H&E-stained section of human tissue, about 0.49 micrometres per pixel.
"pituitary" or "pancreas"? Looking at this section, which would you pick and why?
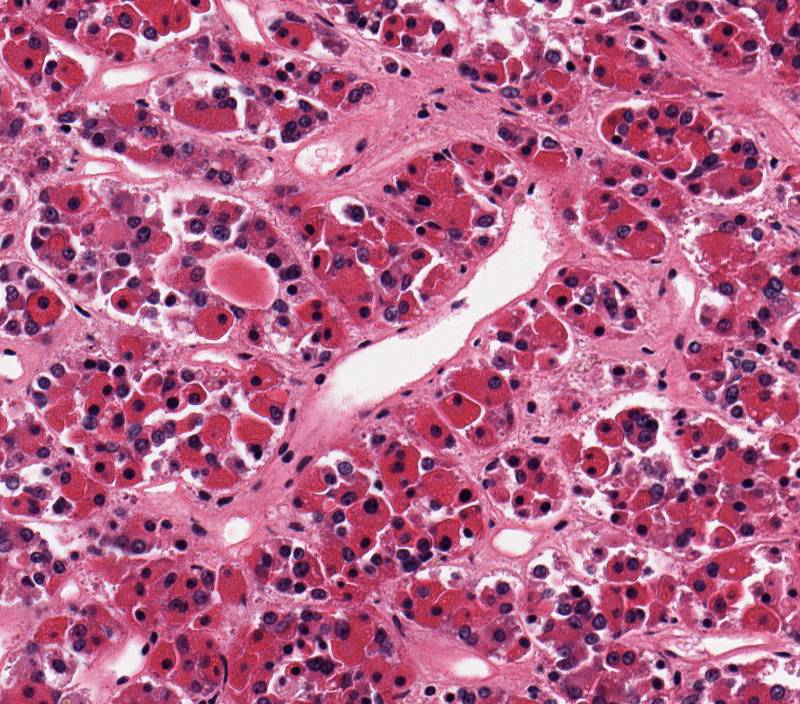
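It's pituitary, then. Throughout the field, cells sit in nests parted by thin strands of pink fibrous stroma, most of them large and polygonal with abundant, intensely eosinophilic cytoplasm.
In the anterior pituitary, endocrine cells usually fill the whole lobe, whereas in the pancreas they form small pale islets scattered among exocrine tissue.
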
